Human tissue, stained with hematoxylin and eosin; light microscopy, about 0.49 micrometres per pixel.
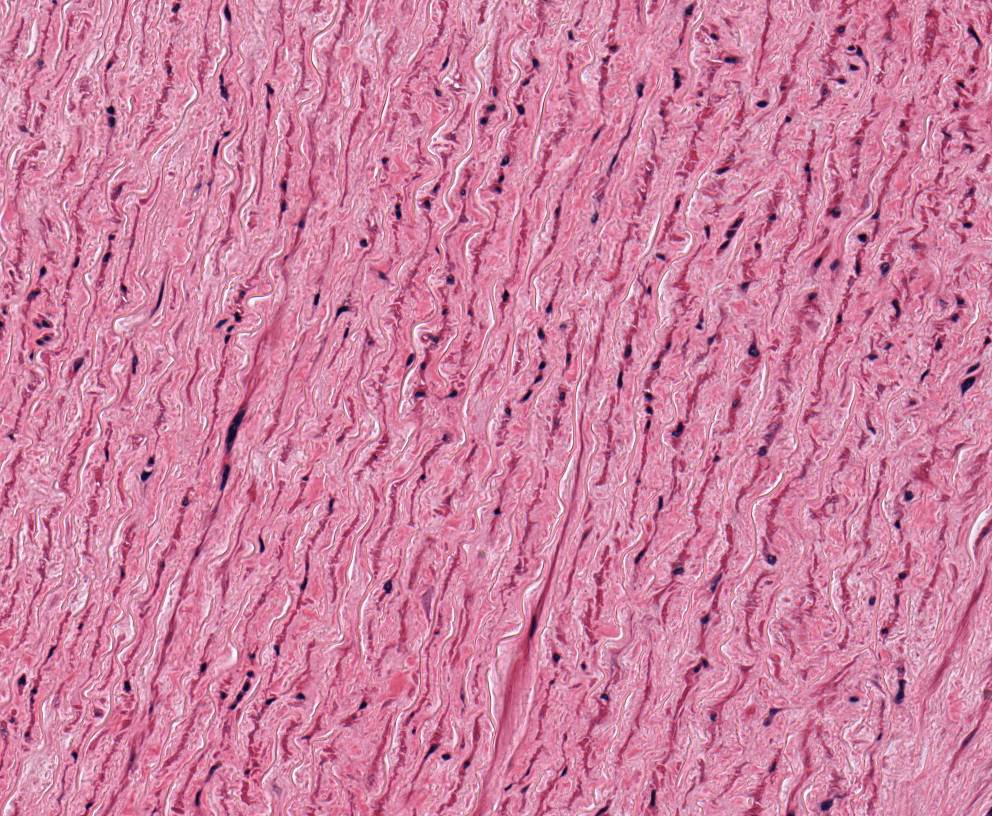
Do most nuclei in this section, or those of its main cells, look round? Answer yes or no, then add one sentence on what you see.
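No. The nuclei are dark, slender and elongated, lying lengthwise along the fibres.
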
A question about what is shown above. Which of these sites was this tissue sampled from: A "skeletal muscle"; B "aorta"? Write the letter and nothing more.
B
